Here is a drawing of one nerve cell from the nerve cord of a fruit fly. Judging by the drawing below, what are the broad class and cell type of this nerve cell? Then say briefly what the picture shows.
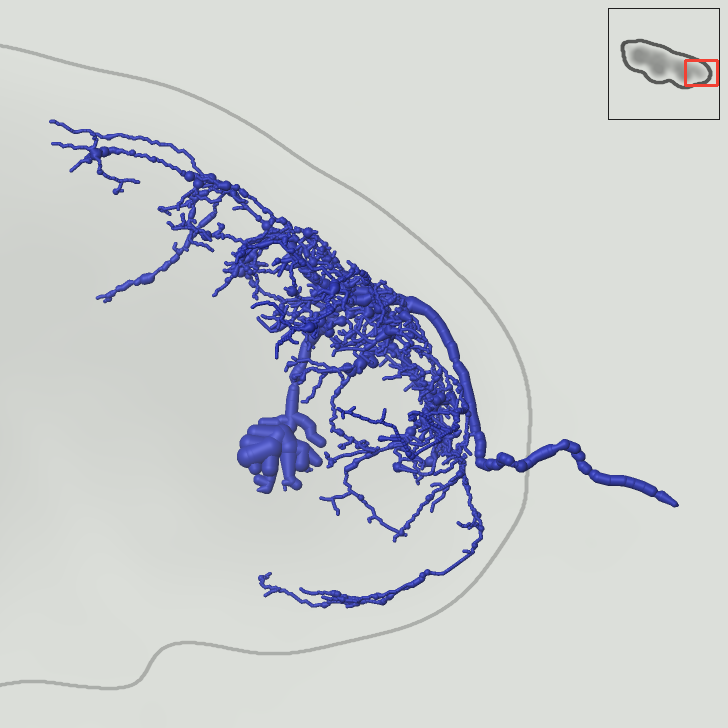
It is a nerve-cord intrinsic neuron. The cell type is INXXX386. In this view it is wider than it is tall.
